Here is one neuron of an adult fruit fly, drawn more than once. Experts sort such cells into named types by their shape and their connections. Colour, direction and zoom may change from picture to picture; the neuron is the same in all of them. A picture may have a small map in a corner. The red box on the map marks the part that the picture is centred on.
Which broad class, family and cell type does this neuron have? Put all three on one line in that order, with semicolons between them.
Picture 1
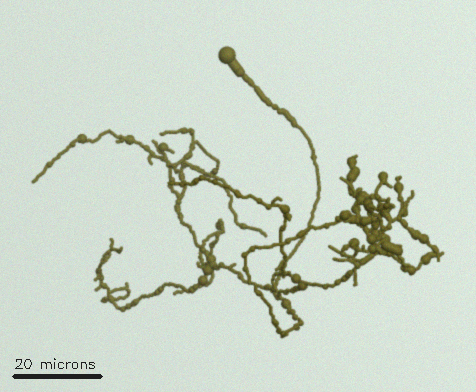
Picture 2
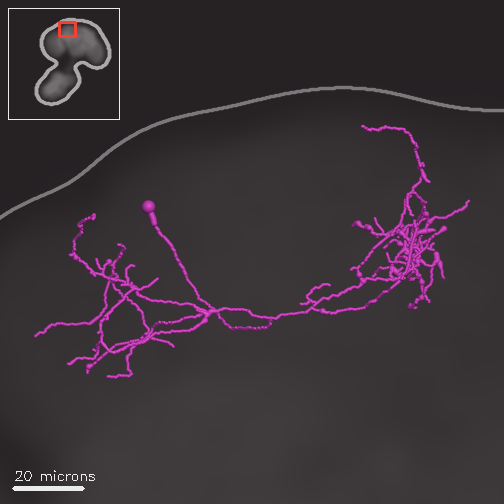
central-brain intrinsic neuron; hemilineage VLPd&p1_posterior; CB2398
